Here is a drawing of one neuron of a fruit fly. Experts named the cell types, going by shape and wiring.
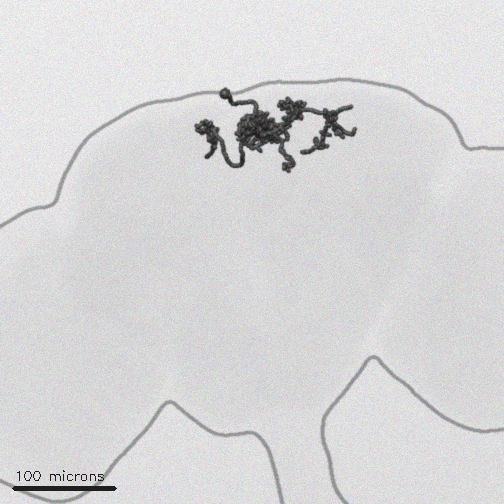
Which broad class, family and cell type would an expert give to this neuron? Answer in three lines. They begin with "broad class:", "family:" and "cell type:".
broad class: central-brain intrinsic neuron
family: hemilineage SMPad3
cell type: SMP117_b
